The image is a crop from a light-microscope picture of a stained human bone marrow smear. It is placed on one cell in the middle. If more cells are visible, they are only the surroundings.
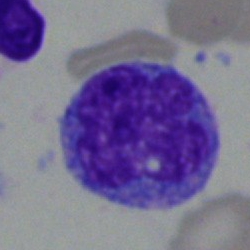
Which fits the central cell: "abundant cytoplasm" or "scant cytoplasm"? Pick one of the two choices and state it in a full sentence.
What surrounds the nucleus is a narrow rim of cytoplasm.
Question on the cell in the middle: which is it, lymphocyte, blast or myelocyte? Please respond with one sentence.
On this slide crop, the central cell is a blast.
